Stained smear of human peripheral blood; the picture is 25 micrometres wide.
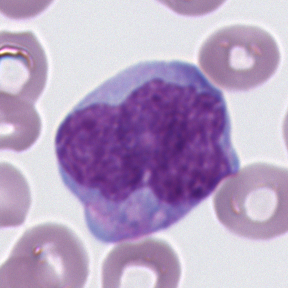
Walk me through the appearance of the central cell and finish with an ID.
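An irregular, somewhat angular outline, rather than a round one, bounds the cell. Most of the cell is taken up by the nucleus, whose chromatin is fine and lacy rather than coarsely clumped. No clear vacuoles appear in the cytoplasm. The cell is an atypical promyelocyte.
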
